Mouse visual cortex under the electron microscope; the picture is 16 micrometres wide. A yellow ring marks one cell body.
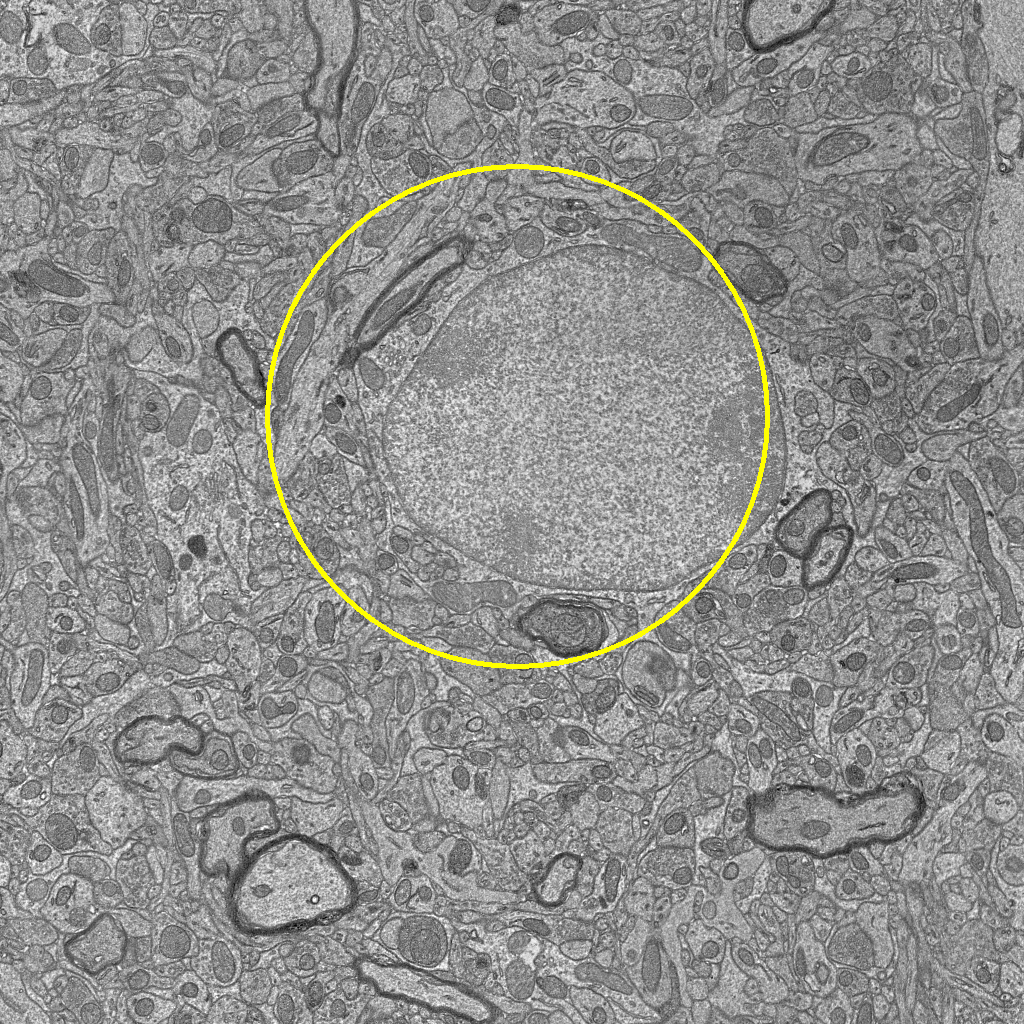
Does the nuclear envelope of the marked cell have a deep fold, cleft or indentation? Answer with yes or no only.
No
